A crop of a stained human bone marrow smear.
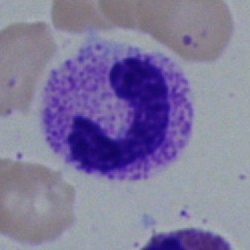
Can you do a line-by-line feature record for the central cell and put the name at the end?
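Nucleus: single unsegmented curved band, C-shaped
Hollow of curve: opens toward upper left
Nucleoli: none visible
Cytoplasm: plentiful, pale lilac background
Identification: band neutrophil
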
